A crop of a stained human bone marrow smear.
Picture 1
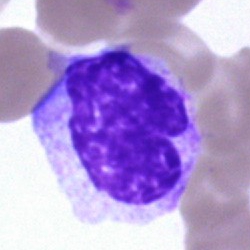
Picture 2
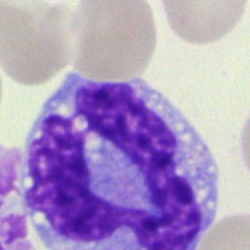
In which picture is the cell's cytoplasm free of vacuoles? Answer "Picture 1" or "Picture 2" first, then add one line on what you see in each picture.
Picture 1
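In picture 1: No vacuoles are seen in the cytoplasm.
In picture 2: Several small clear vacuoles lie in the cytoplasm near the cell edge.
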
